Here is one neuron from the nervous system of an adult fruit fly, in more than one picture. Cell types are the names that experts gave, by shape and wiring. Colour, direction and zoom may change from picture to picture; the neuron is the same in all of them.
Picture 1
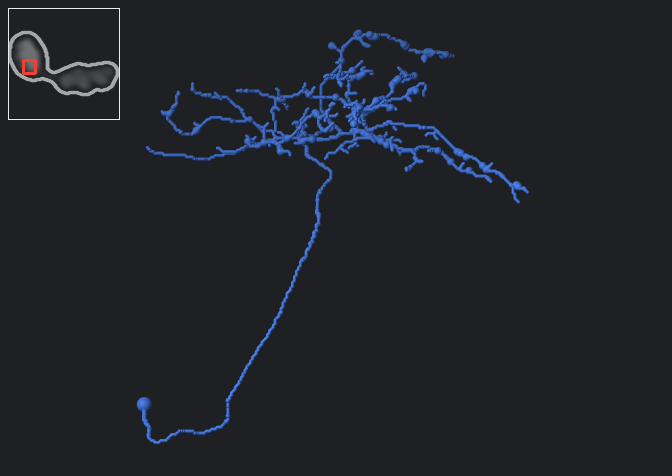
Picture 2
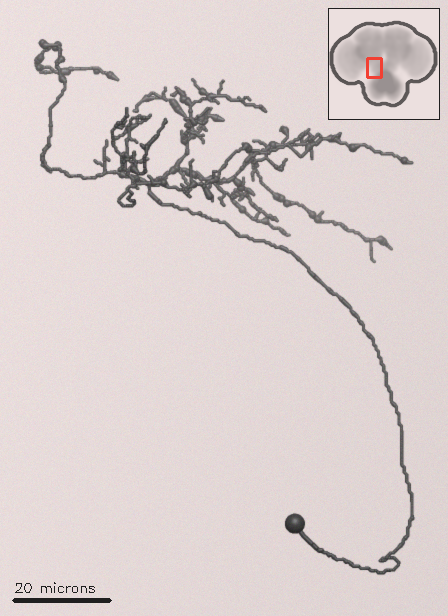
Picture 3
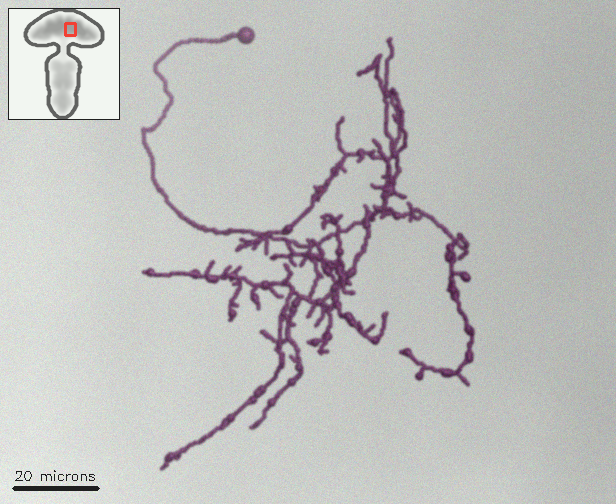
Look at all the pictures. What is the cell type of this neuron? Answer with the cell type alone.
CB2440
